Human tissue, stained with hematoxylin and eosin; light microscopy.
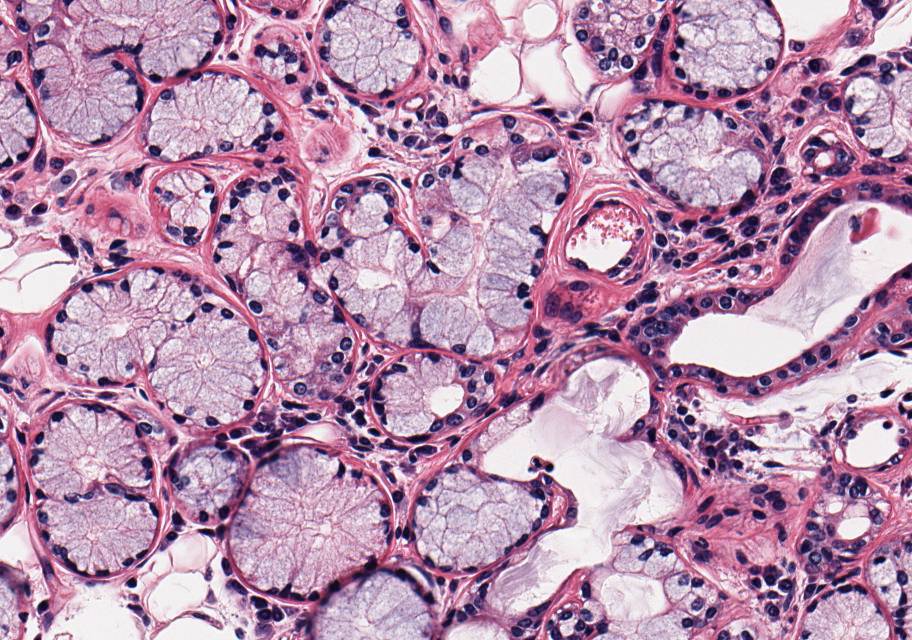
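Minor salivary gland (H&E). Rounded acini pack most of the field, divided by thin pink fibrous septa. Acinar cytoplasm pale grey-blue, finely foamy, typical of mucous cells. Nuclei small, dark, flattened against cell bases at each acinar rim. Small round dark lymphocytes scattered in stroma around right-side ducts.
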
